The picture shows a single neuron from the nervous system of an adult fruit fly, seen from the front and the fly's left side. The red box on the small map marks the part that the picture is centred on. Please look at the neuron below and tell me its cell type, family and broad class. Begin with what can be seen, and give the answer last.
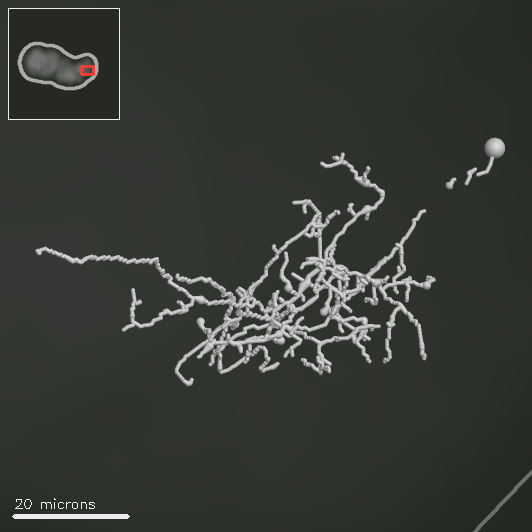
The cell body can be seen at the upper right of the picture. From left to right in the picture it spans about 80 microns. The picture shows dozens of branch ends. The cell type is IN01B084. Its family is hemilineage 01B. It is a nerve-cord intrinsic neuron.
